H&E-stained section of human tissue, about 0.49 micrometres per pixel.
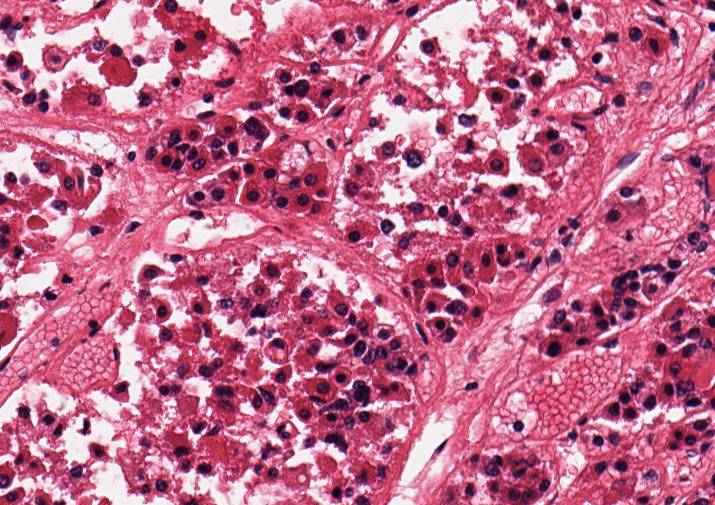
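Pituitary: cells arranged in rounded nests, divided by thin pink fibrous septa that cross the field. Most nest cells are polygonal, with abundant, deeply eosinophilic cytoplasm and round, dark nuclei, mostly one to a cell. Scattered spindle-shaped nuclei lie along the length of the fibres in the septa.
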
